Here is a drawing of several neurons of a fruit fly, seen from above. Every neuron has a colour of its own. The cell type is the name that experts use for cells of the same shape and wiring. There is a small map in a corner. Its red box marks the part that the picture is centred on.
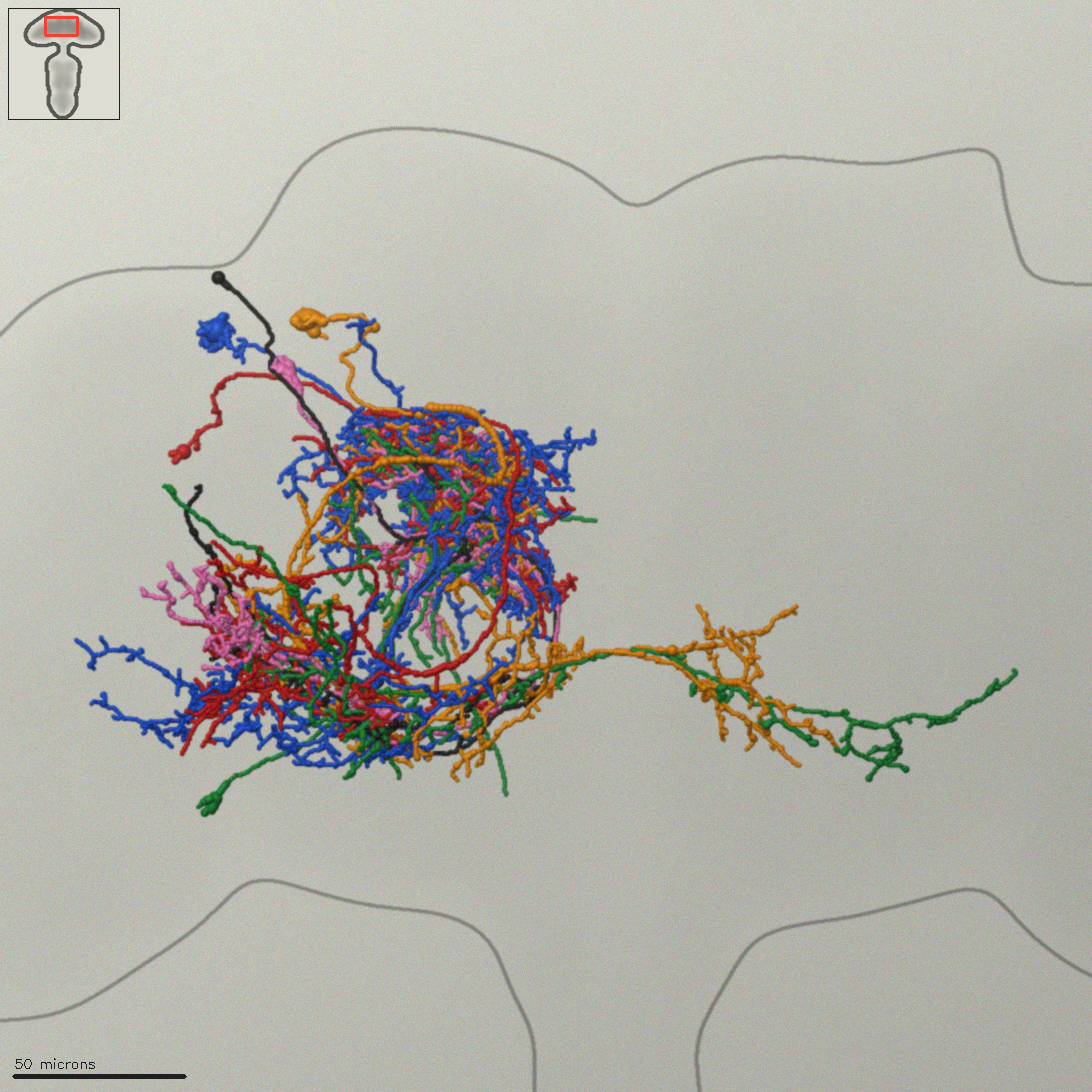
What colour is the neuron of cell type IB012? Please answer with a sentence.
The colour is orange.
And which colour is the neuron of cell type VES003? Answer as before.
The colour is red.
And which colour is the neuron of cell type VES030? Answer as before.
The colour is pink.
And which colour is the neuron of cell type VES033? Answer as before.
The colour is black.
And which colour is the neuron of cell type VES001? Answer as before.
The colour is blue.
